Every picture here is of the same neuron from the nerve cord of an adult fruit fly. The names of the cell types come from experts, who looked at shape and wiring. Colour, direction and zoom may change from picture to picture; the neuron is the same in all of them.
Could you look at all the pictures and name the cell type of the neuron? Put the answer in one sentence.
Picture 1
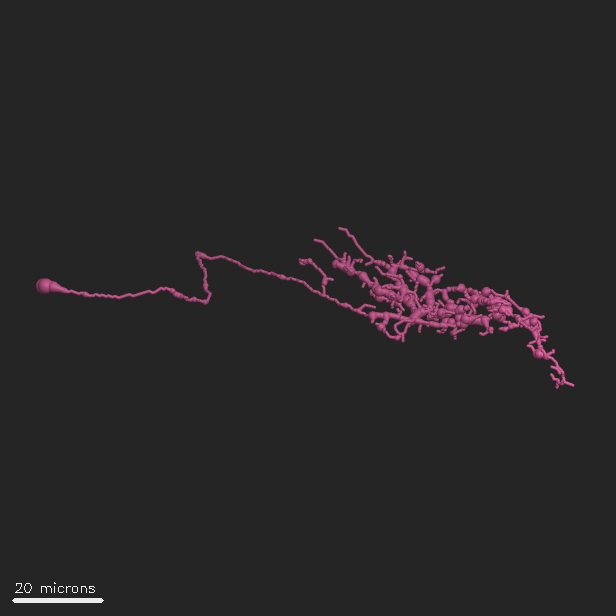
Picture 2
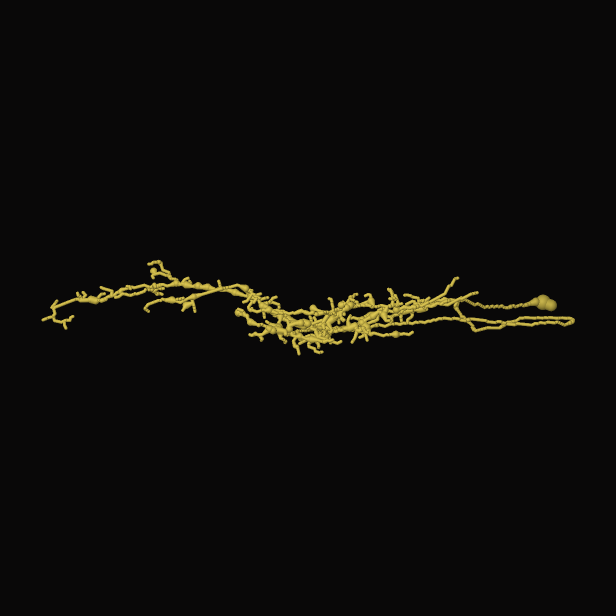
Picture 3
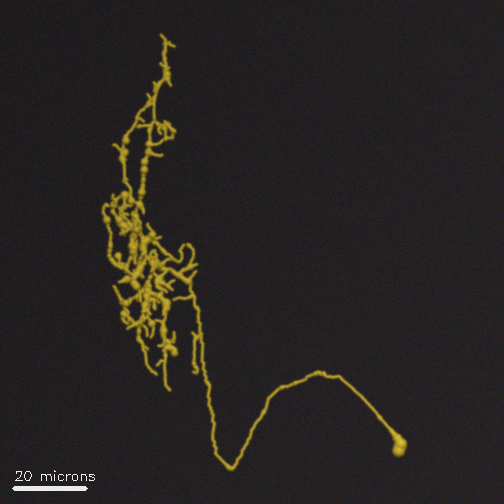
The cell type is IN09A086.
